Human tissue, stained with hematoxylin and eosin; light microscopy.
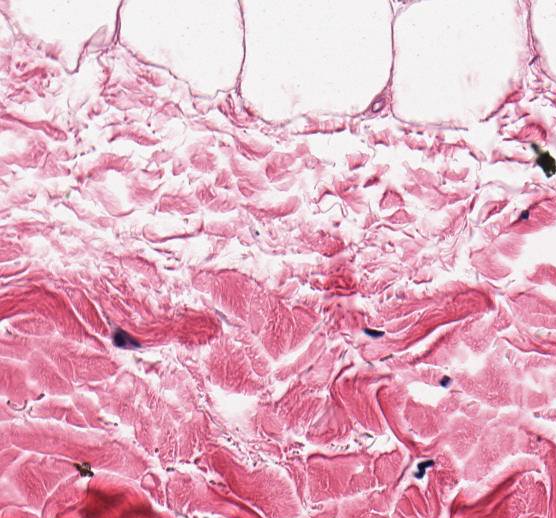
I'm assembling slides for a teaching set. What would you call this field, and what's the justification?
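Dermis is the main tissue here. Large empty, thin-membraned adipocytes line the top edge. Below, eosinophilic collagen bundles in varied orientations fill the field; in the lower half they are thicker and deeper pink. Nuclei are sparse: only a few small, dark, elongated ones lie among the bundles.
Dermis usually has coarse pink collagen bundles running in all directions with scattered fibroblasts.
The varied orientations here fit that.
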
